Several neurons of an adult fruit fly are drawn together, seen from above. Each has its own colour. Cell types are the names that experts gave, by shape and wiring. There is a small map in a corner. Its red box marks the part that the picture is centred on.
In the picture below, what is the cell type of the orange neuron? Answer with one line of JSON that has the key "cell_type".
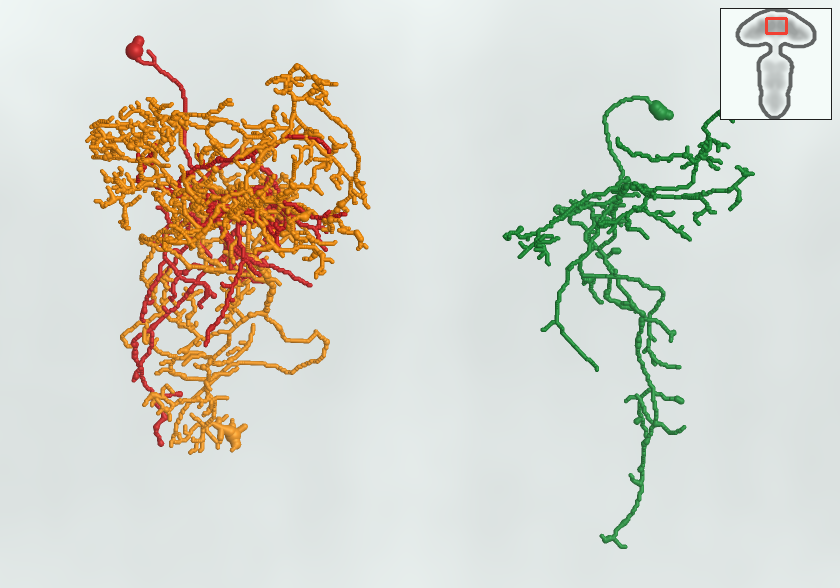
{"cell_type": "GNG317"}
